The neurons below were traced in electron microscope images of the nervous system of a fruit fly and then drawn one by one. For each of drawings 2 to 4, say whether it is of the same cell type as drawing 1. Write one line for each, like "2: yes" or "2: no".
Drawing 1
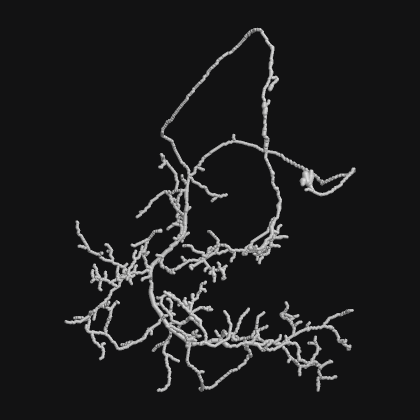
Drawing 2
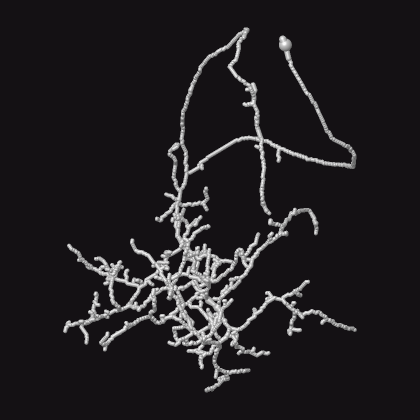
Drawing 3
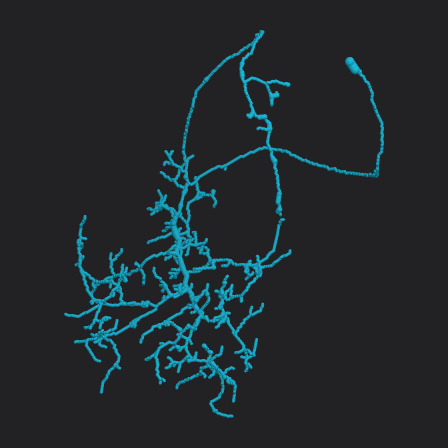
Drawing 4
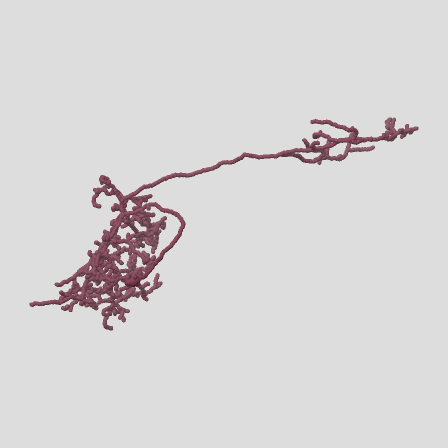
2: yes
3: yes
4: no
